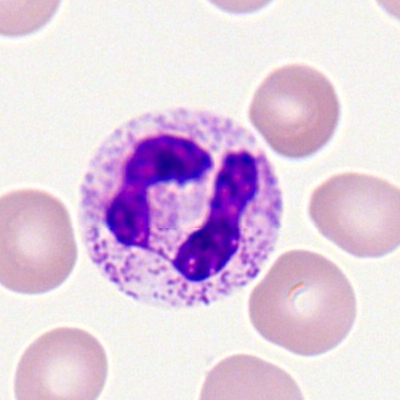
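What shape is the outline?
Round and smooth, it seems.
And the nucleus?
A curved, lobed band bending around a pale central patch of cytoplasm, its chromatin dark purple and coarsely clumped.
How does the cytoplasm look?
Abundant and pale pink, I'd say.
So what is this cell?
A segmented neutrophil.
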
